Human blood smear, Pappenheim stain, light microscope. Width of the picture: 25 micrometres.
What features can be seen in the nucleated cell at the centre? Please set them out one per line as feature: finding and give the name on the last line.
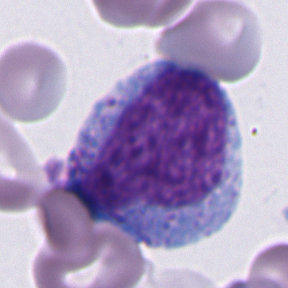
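Cytoplasmic rim: widest below the nucleus
Chromatin: mottled, darker purple patches among lighter areas
Cytoplasm colour: pale blue
Dots: fine, dark blue-purple, scattered through the cytoplasm
Cell: promyelocyte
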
